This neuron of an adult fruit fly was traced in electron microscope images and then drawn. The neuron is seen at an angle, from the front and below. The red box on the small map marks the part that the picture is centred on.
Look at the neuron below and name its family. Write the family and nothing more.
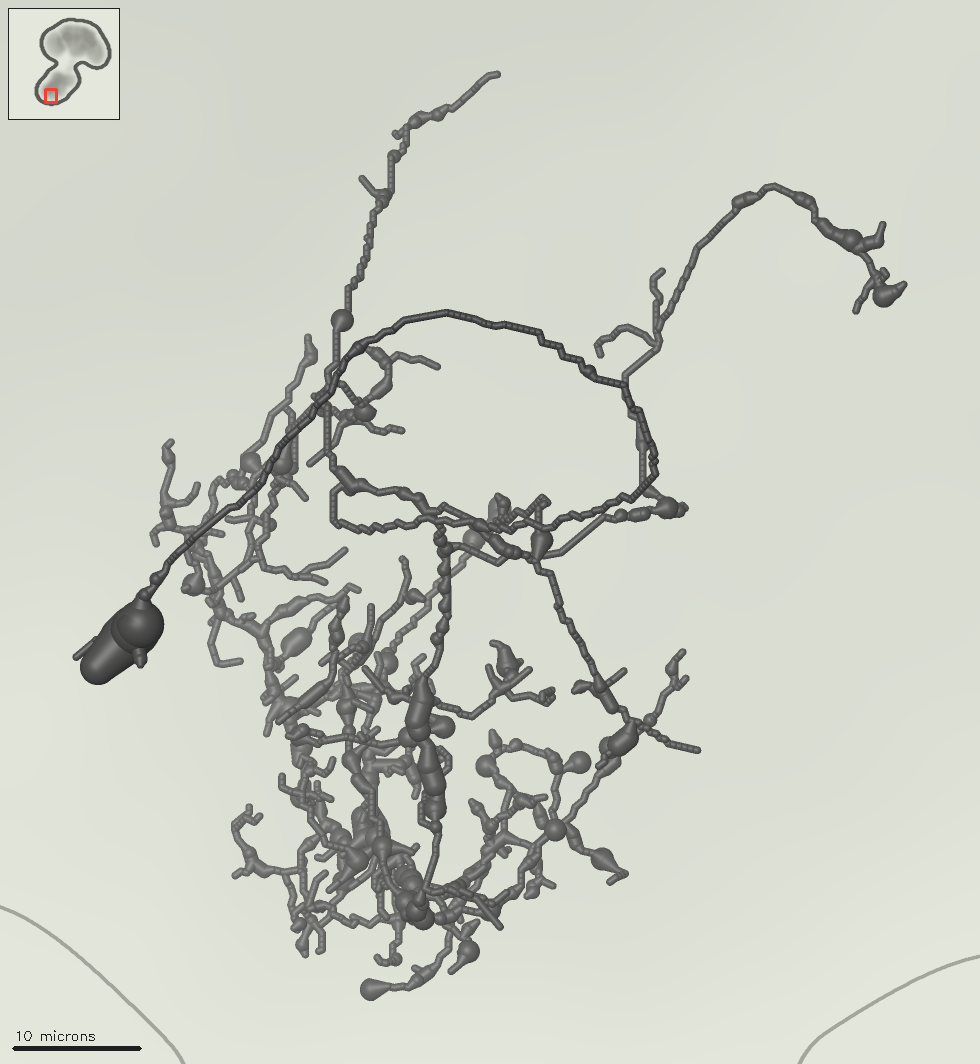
hemilineage 14A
